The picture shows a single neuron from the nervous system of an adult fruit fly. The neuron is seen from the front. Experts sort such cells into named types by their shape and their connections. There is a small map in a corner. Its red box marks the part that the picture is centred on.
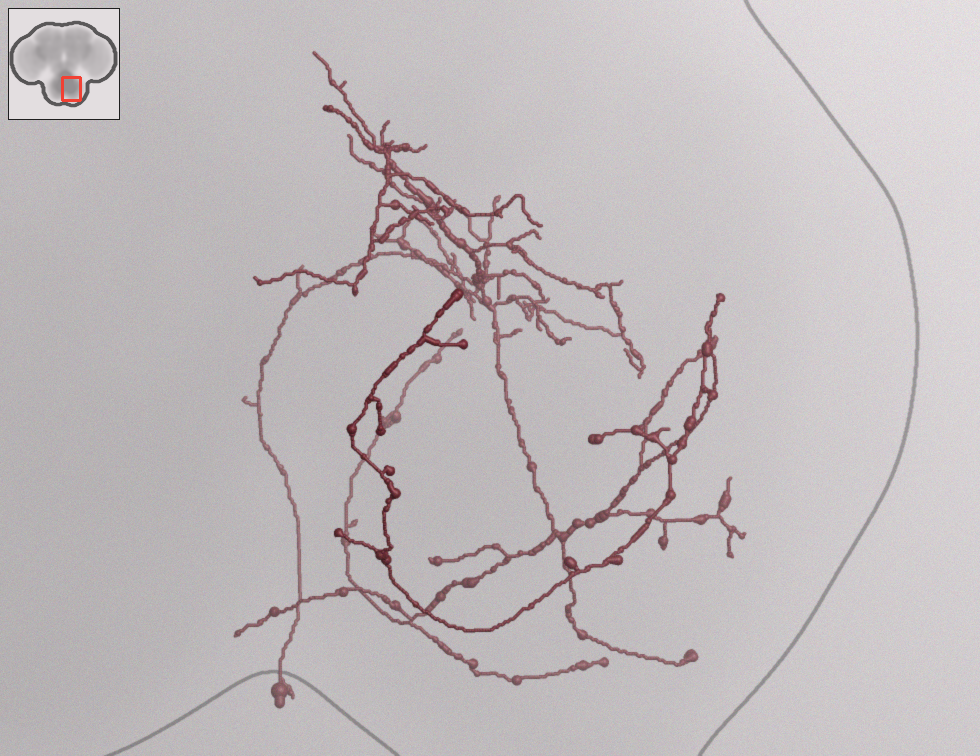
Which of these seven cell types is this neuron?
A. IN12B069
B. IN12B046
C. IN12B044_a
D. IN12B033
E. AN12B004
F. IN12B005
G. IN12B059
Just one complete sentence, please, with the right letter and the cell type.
The neuron is identified as IN12B044_a, the cell type in option C.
